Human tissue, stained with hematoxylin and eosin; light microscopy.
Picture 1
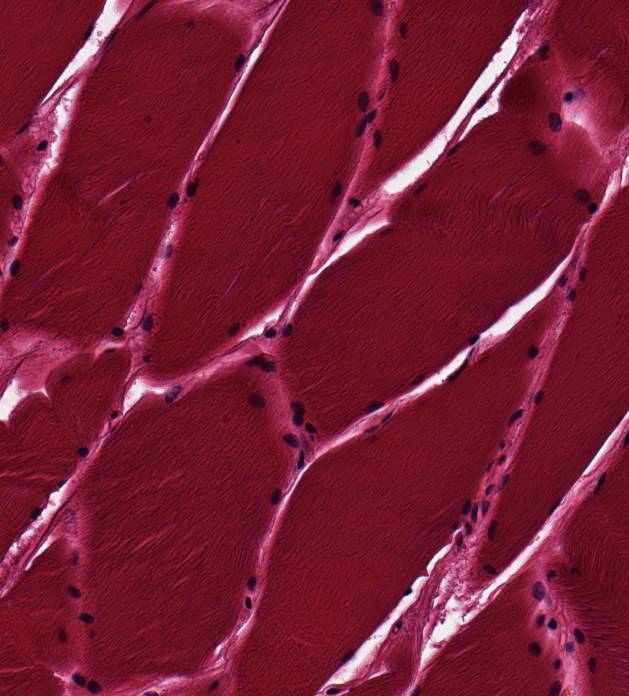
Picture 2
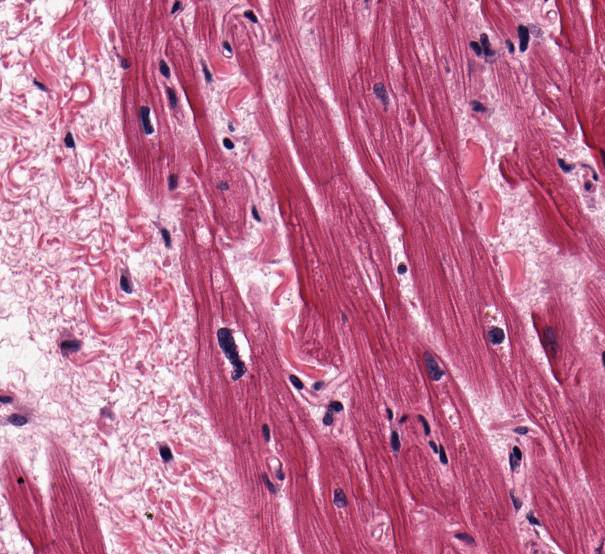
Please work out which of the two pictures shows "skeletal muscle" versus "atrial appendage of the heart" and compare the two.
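Of the two, skeletal muscle appears in picture 1 and the atrial appendage of the heart in picture 2. In the skeletal muscle, the small dark nuclei lie at the fibre edges along the septa, not inside the fibres, and are oval to flattened and dark purple. Thin pale pink strands of connective tissue lie between the fibres, and no fat cells are present. In the atrial appendage, elongated eosinophilic muscle fibres fill roughly the right two-thirds of the field, with their nuclei placed centrally. Fine lengthwise lines of myofibrils run along the pink cytoplasm, and some nuclei have a pale clear zone at their ends.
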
